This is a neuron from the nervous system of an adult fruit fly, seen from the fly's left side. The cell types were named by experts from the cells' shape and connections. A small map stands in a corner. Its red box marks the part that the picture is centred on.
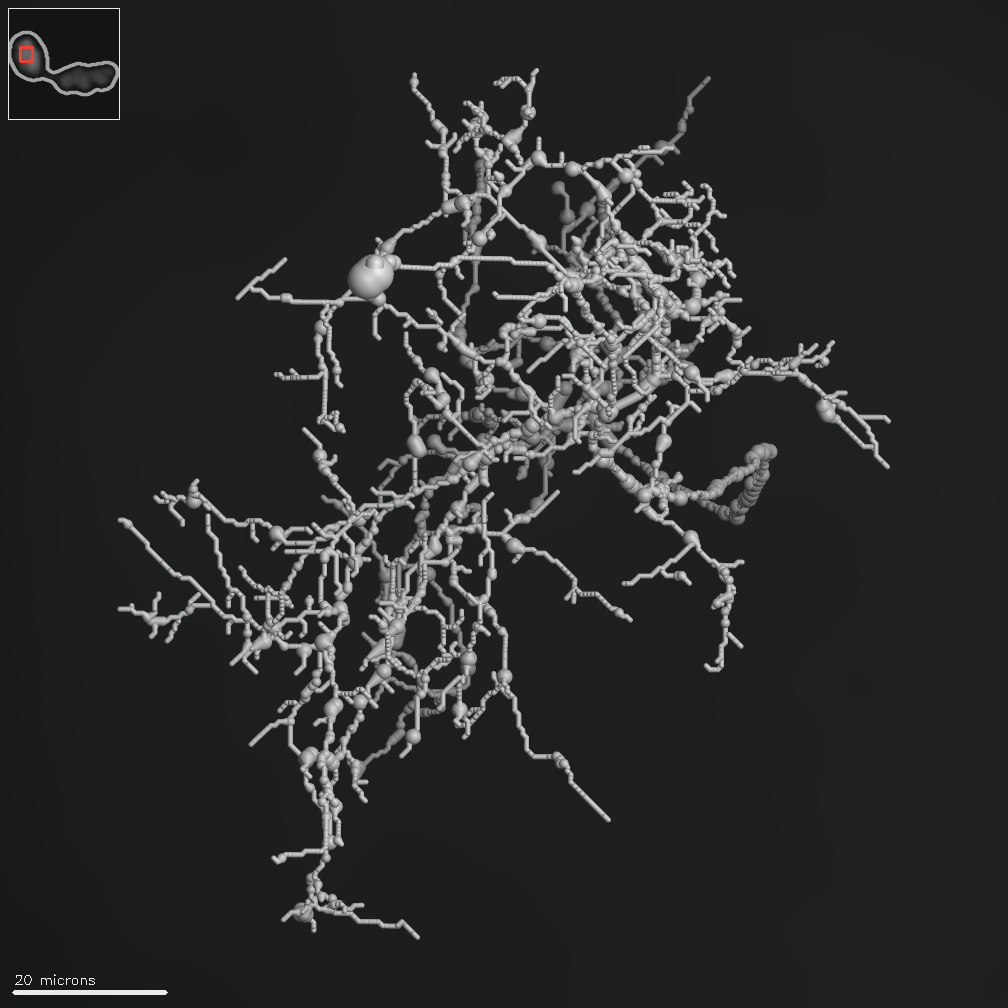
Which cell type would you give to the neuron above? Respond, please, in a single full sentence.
Under the cell type CB1688 falls this neuron.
